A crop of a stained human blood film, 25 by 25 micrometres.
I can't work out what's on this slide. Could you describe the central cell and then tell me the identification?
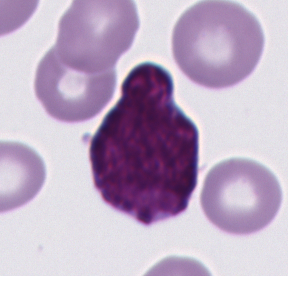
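Outline angular and irregular, with a rounded knob protruding at the top. Cell about 14 by 10 micrometres; nucleus about 14 by 9 micrometres. Chromatin coarse, arranged in dark streaks and clumps. No nucleolus visible. No clear vacuoles within the cell. Myeloblast.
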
